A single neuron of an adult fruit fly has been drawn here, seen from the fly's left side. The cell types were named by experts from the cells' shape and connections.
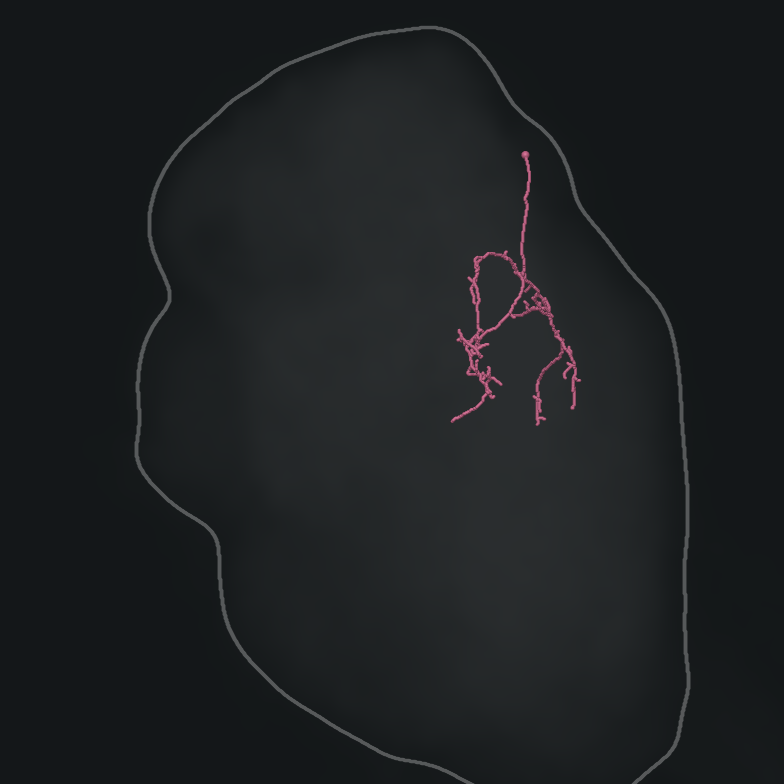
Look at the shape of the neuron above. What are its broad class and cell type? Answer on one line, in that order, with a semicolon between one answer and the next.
central-brain intrinsic neuron; CB2152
